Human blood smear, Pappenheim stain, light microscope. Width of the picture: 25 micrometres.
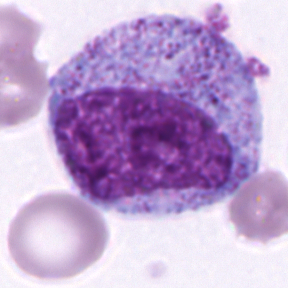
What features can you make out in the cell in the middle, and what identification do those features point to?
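Looking at the nucleus, it lies off-centre toward the lower left and measures about 17 by 11 micrometres. Around it, the cytoplasm has a pale greyish-blue background with many small purple granules scattered all through it. Along the upper-right edge, small knobby purple projections stand out from the cell. This cell is a promyelocyte.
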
